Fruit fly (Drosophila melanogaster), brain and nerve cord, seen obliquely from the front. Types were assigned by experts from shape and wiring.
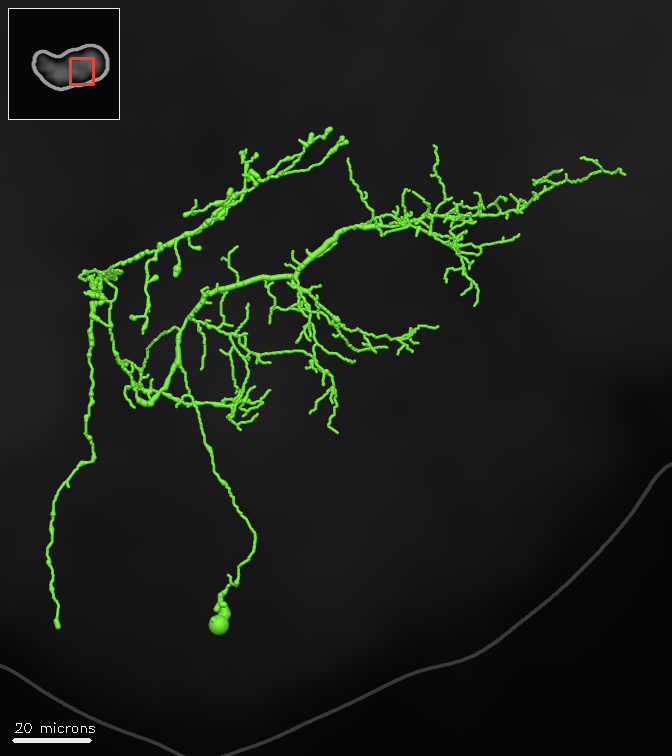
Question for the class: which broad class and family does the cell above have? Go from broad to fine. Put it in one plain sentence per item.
A central-brain intrinsic neuron of hemilineage LB5.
